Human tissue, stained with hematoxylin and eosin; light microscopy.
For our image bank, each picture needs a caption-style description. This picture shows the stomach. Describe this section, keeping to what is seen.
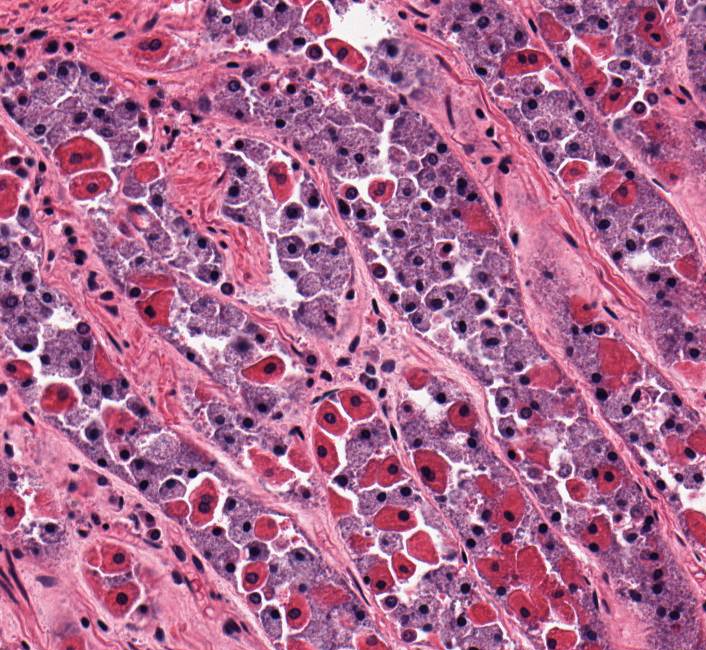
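The cells are arranged in broad bands running diagonally from the upper left toward the lower right of the field. Most cells in these bands have finely granular, purple-grey cytoplasm. Scattered among them, singly or in small clusters, are cells whose cytoplasm is intensely red and eosinophilic. In the fibrous septa, slender spindle-shaped nuclei lie aligned along the septa.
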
